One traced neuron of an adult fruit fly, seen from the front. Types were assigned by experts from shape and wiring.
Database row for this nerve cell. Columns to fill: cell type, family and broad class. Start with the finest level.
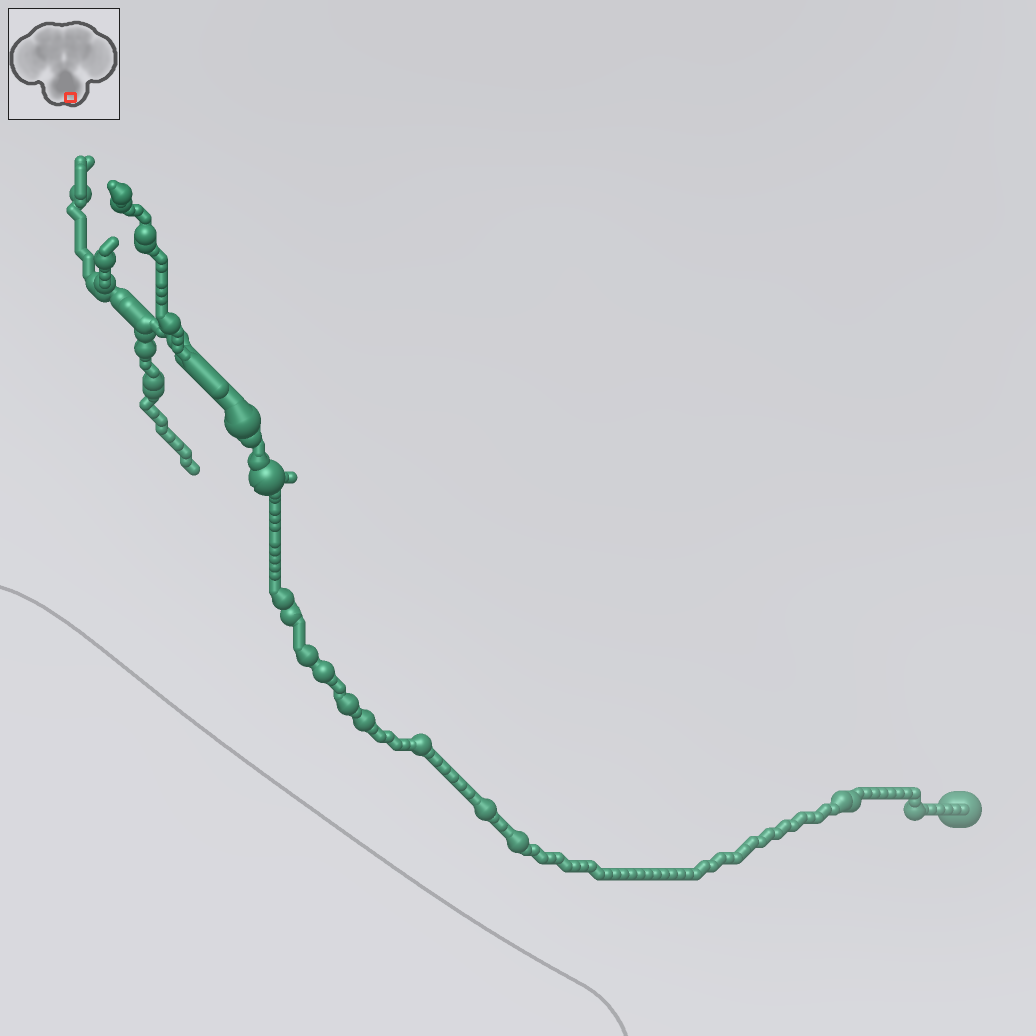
LgLG2; class gustatory; sensory neuron entering the nerve cord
